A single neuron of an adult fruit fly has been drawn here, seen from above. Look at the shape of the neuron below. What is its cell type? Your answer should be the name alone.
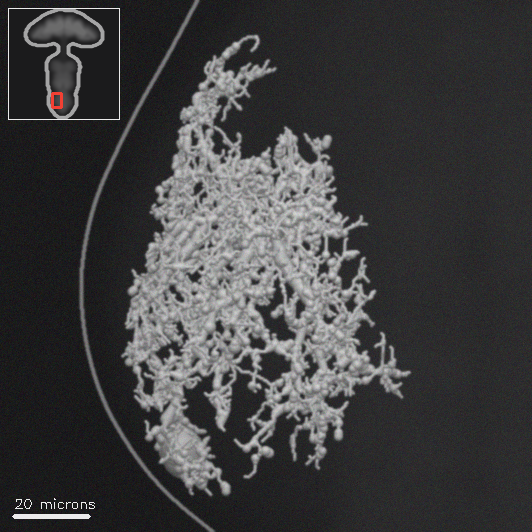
IN08A002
